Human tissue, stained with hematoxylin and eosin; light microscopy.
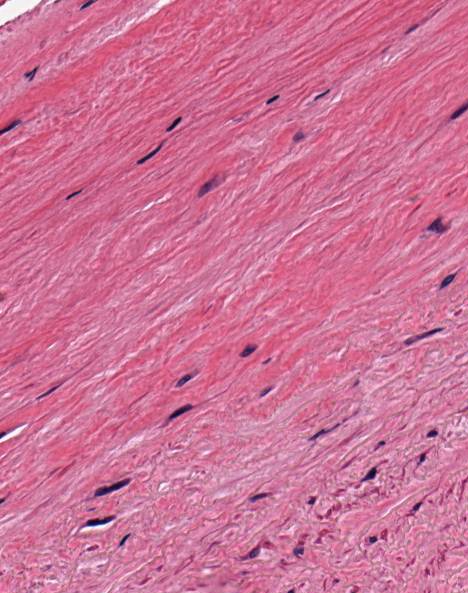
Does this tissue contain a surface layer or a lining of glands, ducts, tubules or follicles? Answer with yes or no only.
No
